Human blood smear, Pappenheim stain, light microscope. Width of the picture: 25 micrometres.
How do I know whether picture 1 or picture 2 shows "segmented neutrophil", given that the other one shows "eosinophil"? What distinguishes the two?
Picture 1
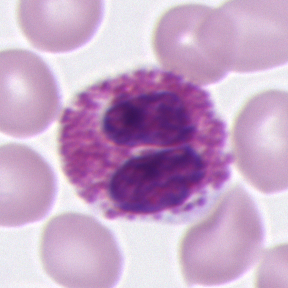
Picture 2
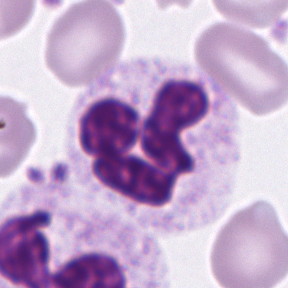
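Picture 1: eosinophil. Picture 2: segmented neutrophil. Picture 1: nucleus in two lobes, one above the other.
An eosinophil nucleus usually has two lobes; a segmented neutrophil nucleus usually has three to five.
Picture 1: cytoplasm packed with coarse reddish-pink granules. Picture 2: fine lilac granules scattered throughout the cytoplasm.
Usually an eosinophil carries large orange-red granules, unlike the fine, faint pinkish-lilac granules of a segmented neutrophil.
Also in picture 2: roughly round outline with a smooth edge, dark purple coarsely clumped chromatin, plentiful pale lilac-pink cytoplasm.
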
